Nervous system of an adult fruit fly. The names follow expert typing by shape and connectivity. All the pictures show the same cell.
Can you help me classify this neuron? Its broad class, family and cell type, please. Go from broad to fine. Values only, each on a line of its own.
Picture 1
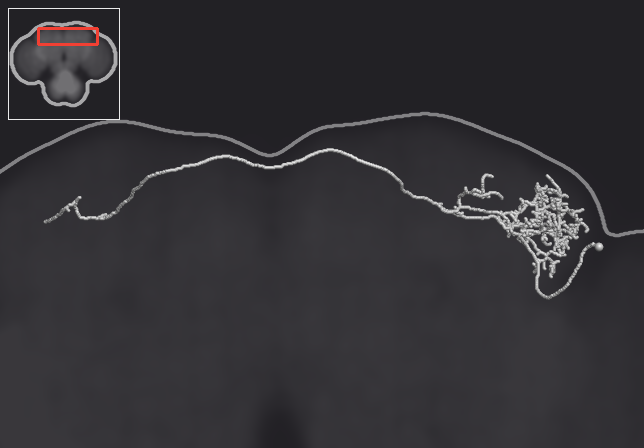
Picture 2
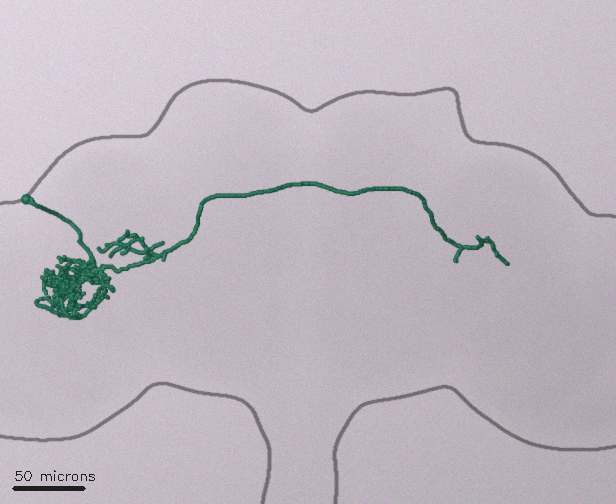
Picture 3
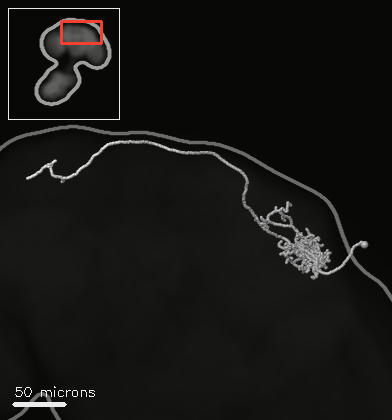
central-brain intrinsic neuron
hemilineage LHa1
CB0994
